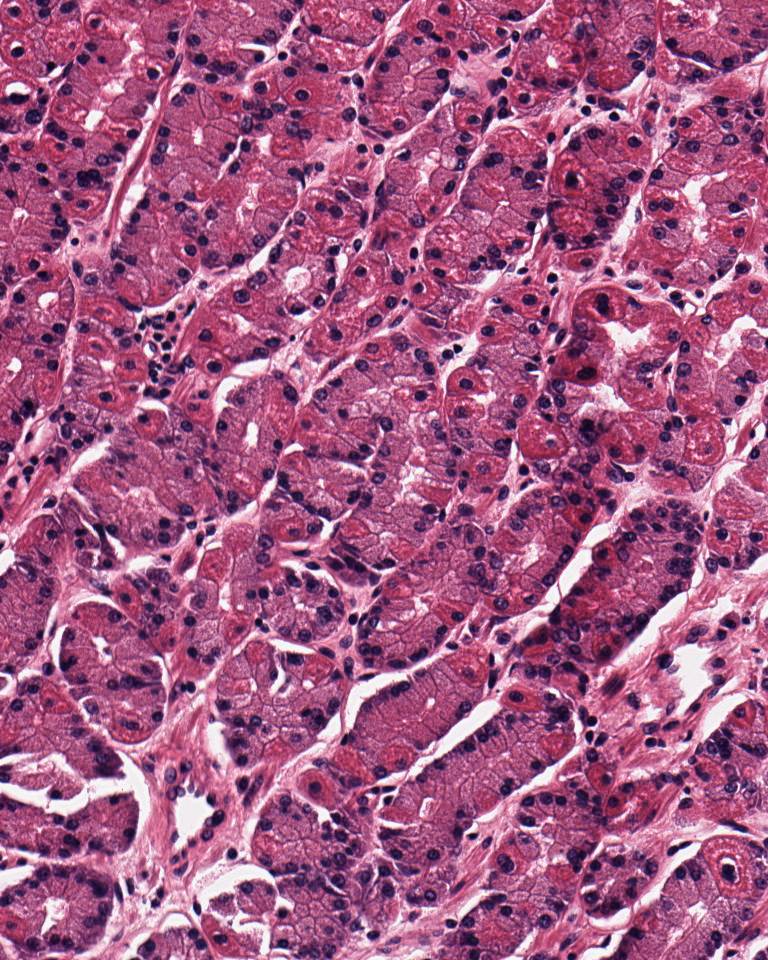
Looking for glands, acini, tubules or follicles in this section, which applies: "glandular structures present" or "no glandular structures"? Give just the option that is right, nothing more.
Glandular structures present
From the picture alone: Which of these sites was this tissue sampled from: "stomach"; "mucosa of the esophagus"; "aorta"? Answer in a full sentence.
The site this tissue was sampled from is the stomach.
